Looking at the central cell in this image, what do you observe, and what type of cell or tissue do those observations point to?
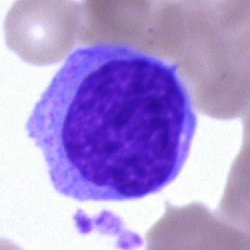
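The nucleus is displaced toward the right, so the band of cytoplasm is wider on the left. Chromatin stains dark purple and has a patchy, lightly clumped texture. The cytoplasm is blue-violet and contains fine, sparse purple granules. This cell is a blast.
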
